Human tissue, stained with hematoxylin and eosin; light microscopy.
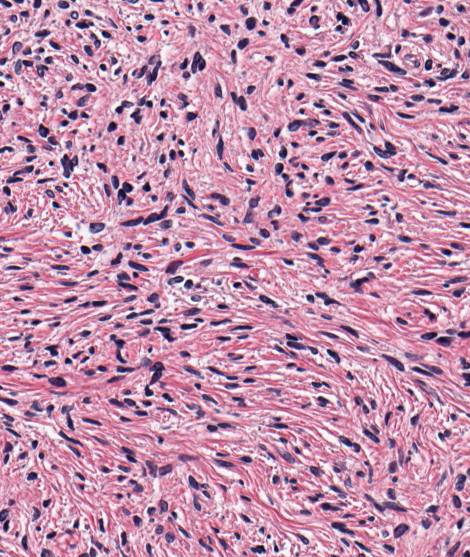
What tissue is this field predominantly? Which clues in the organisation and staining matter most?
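What you have here is ovarian cortex. Look at how spindle cells gather in short, interlacing fascicles running in varying directions across the whole field.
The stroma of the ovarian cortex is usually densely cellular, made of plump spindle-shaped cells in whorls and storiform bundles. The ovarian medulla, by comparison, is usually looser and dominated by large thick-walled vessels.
Most of the nuclei are elongated and spindle-shaped, and some have tapered or wavy ends. The cytoplasm is scant and pale pink, without distinct cell borders, and pink collagen fibres lie between the cells throughout.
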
